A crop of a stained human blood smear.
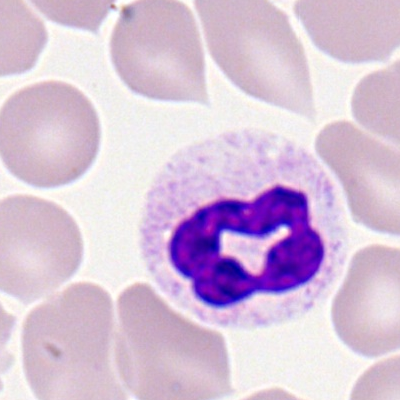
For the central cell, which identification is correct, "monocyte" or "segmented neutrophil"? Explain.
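It's a segmented neutrophil. What decides it is the cytoplasm, which here is abundant and pale pinkish-lilac.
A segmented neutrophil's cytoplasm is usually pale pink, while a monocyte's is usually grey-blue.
Fine lilac granules fill it, evenly scattered. The nucleus sits low, leaving a wider rim above, and its chromatin is dense, dark purple and coarsely clumped.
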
